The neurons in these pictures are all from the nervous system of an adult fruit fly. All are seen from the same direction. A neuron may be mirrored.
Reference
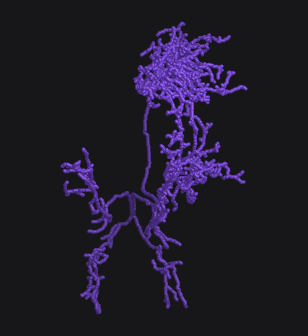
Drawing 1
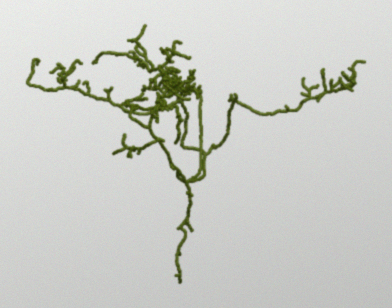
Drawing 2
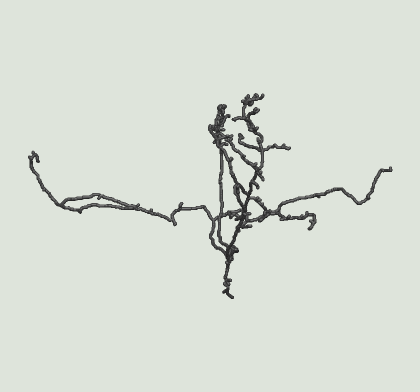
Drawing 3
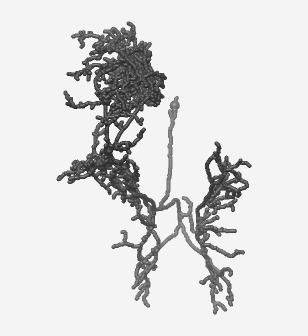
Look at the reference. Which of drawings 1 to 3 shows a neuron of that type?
3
